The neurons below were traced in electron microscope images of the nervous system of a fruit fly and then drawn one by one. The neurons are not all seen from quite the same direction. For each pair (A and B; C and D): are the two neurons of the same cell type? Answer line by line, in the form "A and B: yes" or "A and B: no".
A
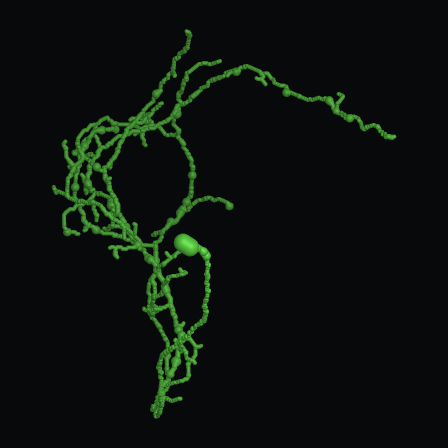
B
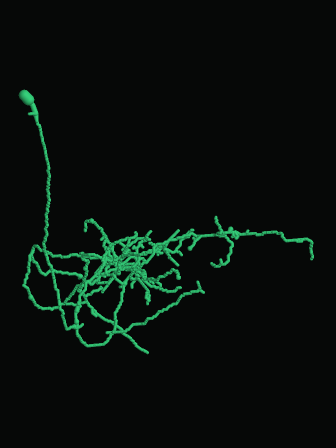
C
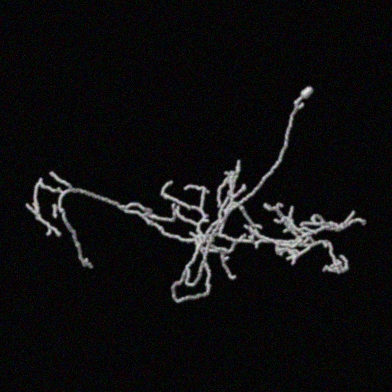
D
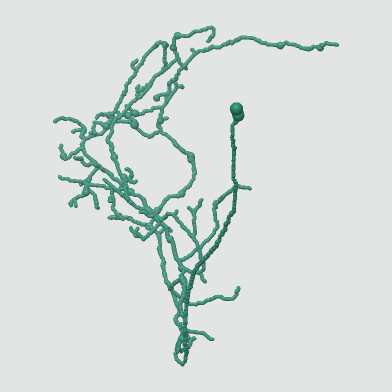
A and B: no
C and D: no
